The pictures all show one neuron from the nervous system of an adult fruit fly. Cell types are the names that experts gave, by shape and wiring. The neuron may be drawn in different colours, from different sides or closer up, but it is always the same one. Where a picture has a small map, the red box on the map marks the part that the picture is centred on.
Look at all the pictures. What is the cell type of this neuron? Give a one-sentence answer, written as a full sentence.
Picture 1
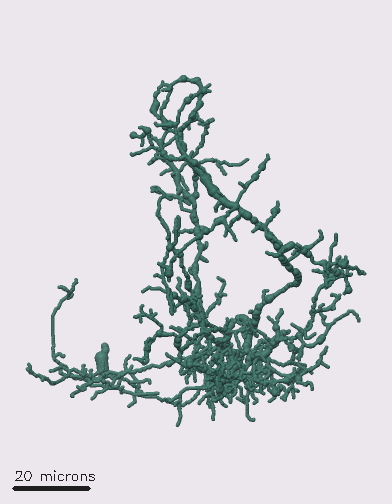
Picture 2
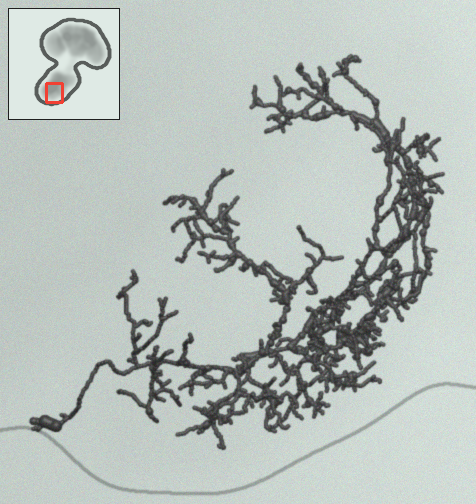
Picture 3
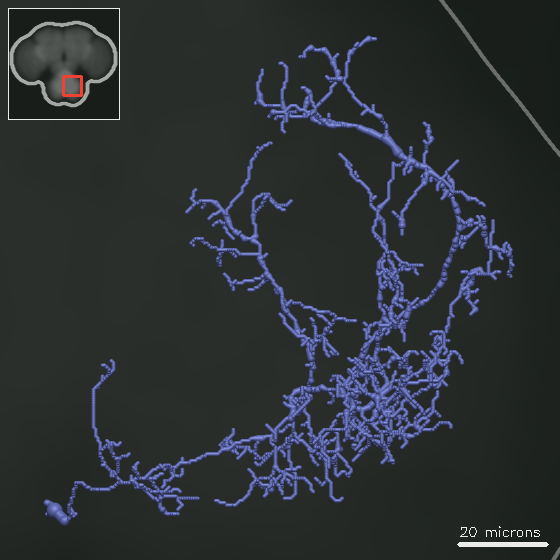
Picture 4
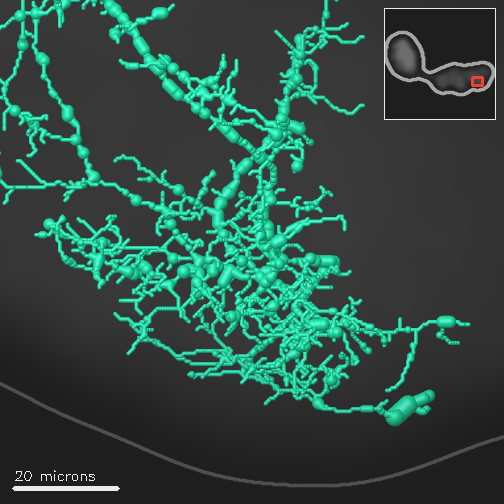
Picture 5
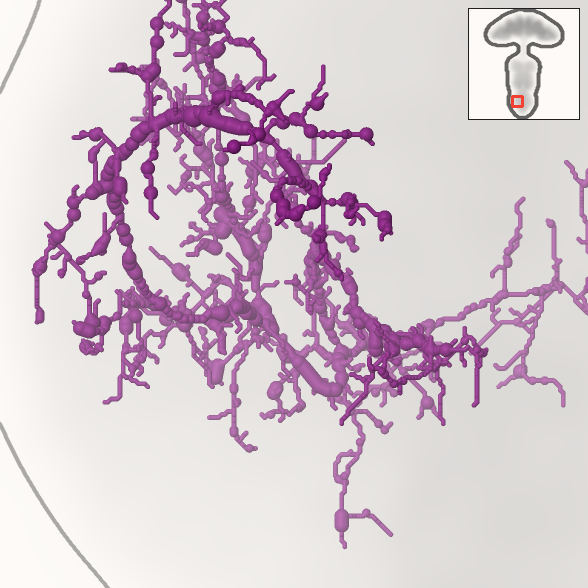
The neuron belongs to cell type IN13B034.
